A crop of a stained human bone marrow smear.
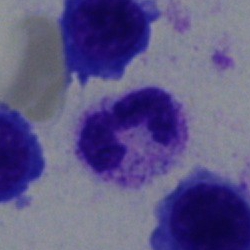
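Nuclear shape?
C-shaped, curved around a pale central area.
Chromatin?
Dense, dark purple.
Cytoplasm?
Pale pinkish-lilac, with fine purple-pink granules scattered throughout.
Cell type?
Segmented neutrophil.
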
